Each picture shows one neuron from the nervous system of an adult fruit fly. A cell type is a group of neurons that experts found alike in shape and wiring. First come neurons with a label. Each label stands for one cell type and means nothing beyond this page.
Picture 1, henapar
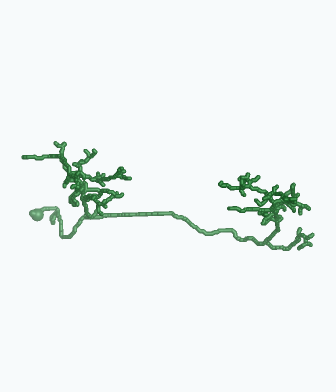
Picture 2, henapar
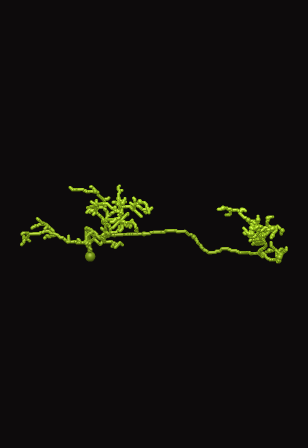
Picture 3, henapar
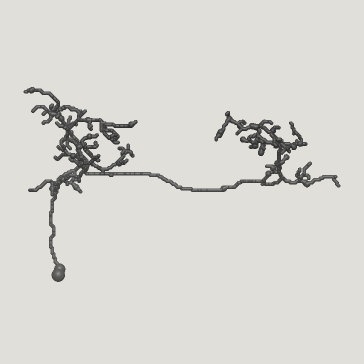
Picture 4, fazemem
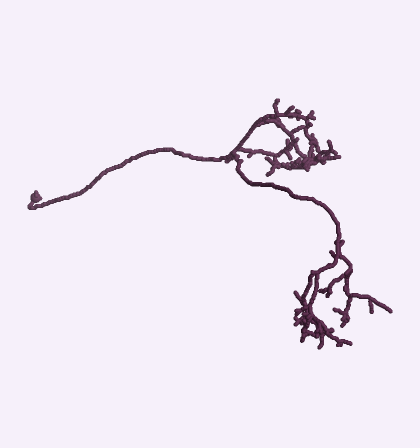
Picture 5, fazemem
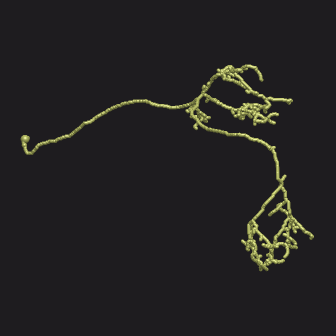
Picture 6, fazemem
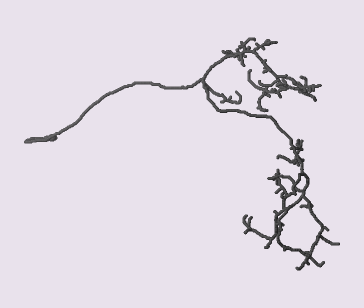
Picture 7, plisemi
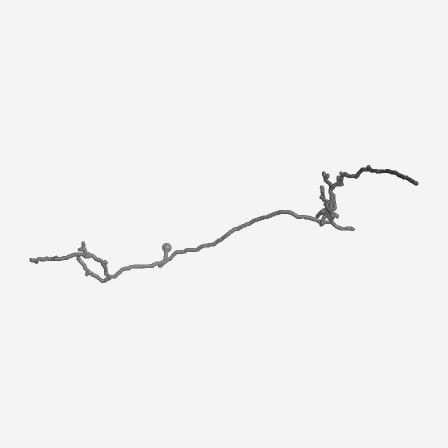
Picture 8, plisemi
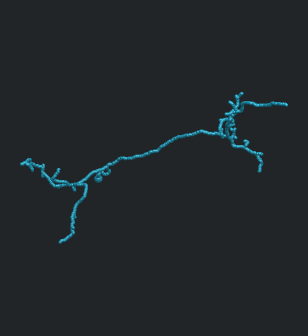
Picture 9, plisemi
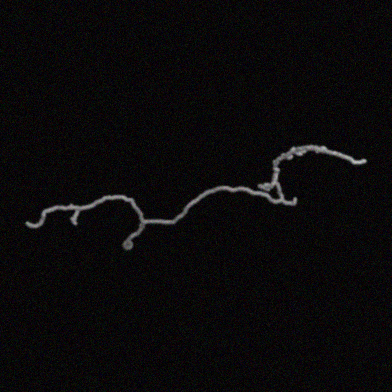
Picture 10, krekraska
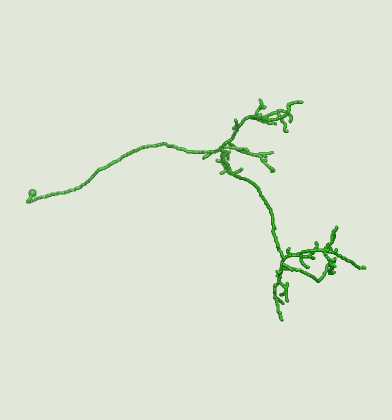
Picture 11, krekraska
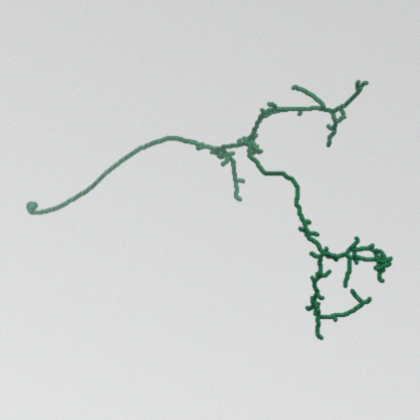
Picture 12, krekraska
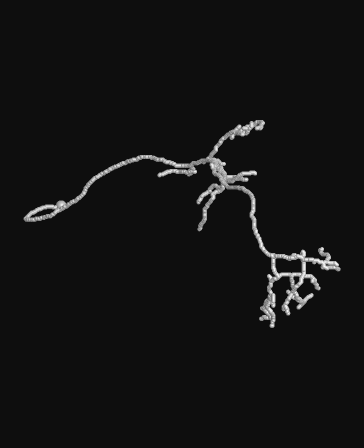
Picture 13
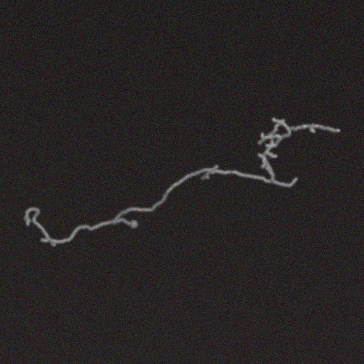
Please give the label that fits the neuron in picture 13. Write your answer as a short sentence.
It belongs to plisemi.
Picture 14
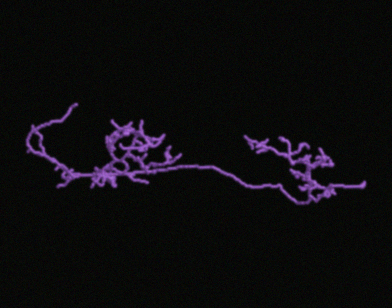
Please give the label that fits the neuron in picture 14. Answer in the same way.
It belongs to henapar.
